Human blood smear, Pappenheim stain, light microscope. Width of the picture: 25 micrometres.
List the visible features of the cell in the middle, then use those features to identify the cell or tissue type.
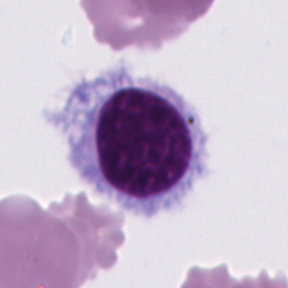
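First, the outline is ragged and irregular. Second, the nucleus is round to slightly oval, without indentation or lobes. Third, the pale greyish-blue cytoplasm is broader on the left. Fourth, one tiny dark brown dot sits at the nucleus's right edge. This is a hairy cell.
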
